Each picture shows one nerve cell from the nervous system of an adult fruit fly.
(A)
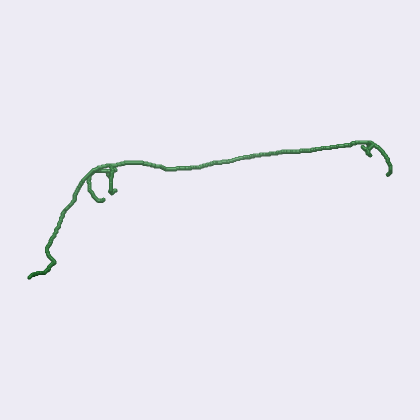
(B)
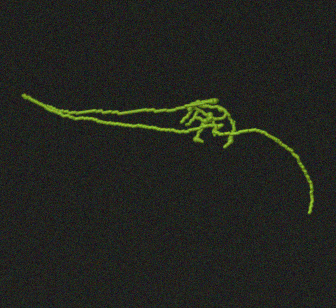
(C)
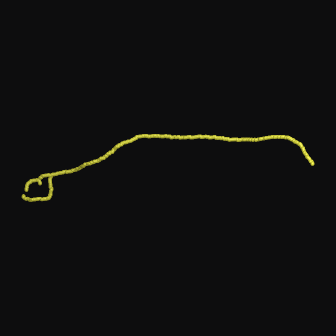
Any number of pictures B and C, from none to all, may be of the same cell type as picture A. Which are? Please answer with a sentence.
Picture B and picture C are of the same cell type.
